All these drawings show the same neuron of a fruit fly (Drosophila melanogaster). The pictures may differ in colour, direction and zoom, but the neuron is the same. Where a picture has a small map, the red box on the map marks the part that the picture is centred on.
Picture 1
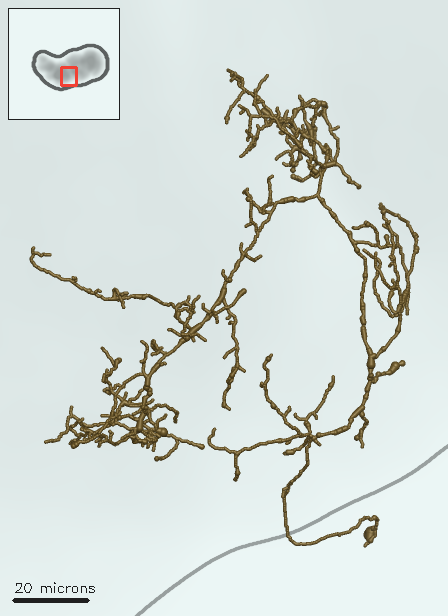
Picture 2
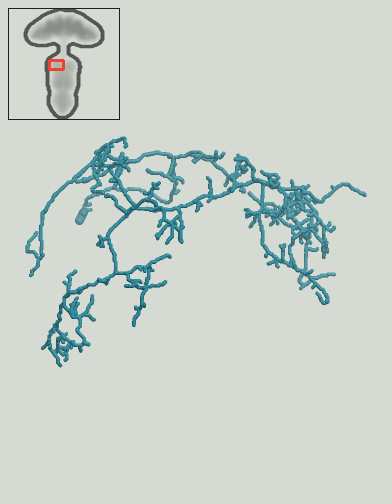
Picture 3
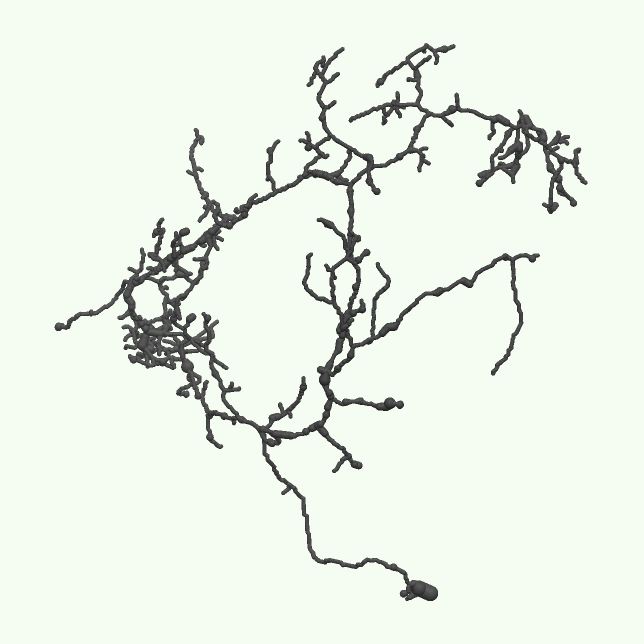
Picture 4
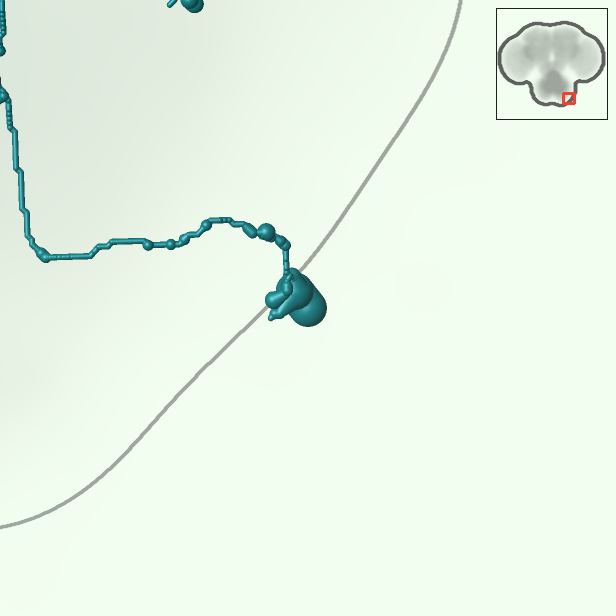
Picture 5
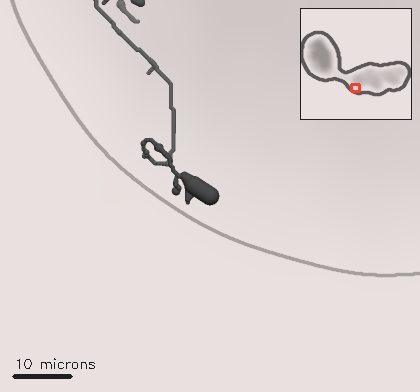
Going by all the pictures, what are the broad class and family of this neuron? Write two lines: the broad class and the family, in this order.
nerve-cord intrinsic neuron
hemilineage 13A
